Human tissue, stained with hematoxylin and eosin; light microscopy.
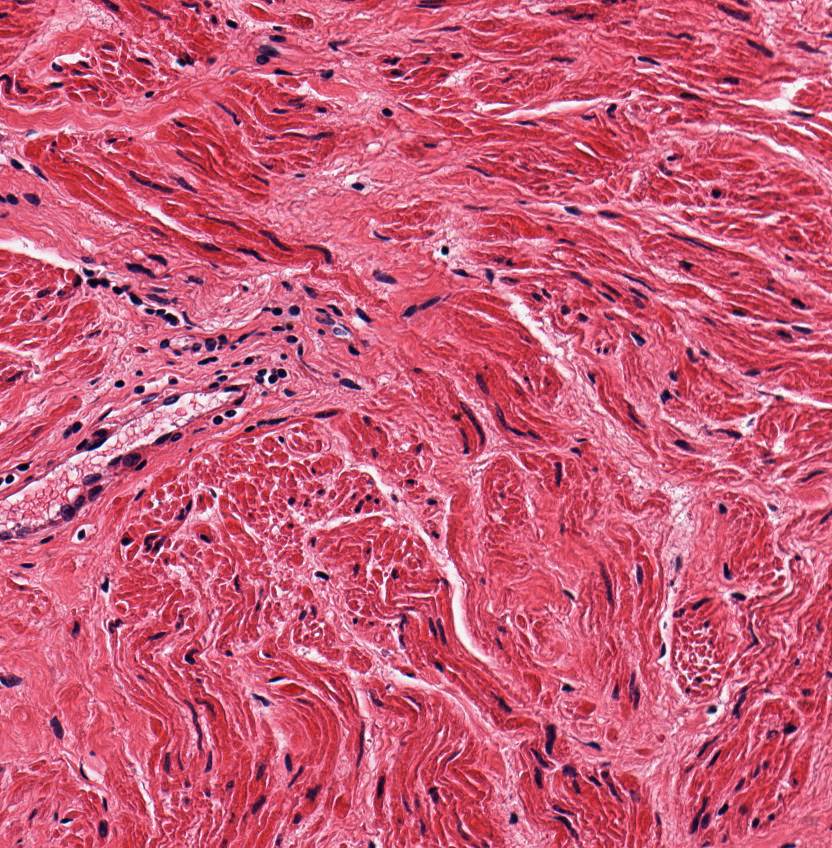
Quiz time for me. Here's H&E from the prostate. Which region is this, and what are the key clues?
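Answer: fibromuscular stroma. Spindle-cell bundles run in many directions and interlace across the whole field.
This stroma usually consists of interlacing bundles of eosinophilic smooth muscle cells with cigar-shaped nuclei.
The cells have deeply eosinophilic, bright red cytoplasm and elongated dark nuclei lying in their long axis. At lower left-centre a bundle is cut across, showing rounded cell profiles.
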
